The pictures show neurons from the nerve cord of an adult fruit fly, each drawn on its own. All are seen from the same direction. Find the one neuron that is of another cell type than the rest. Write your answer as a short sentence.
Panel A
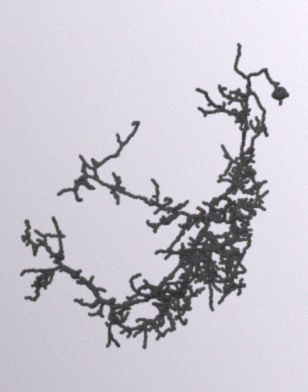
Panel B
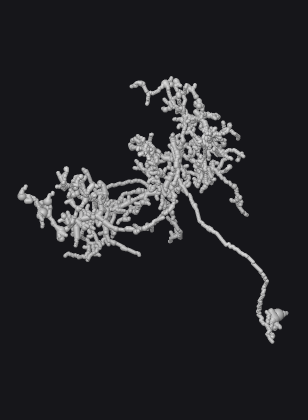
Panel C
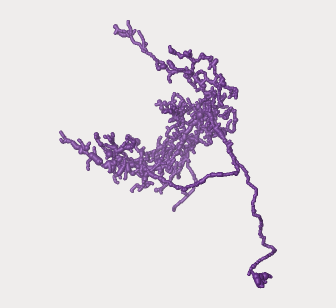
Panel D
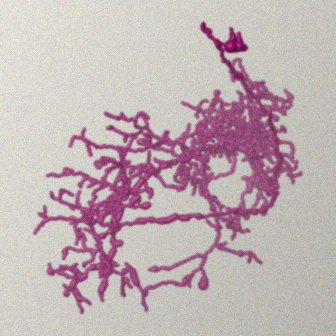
Panel A is the odd one out.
